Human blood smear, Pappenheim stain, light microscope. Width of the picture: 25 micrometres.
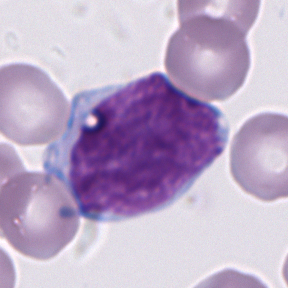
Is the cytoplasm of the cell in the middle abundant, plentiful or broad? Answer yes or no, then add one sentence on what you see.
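No. The cytoplasm forms a narrow rim that is widest on the left side of the cell.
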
